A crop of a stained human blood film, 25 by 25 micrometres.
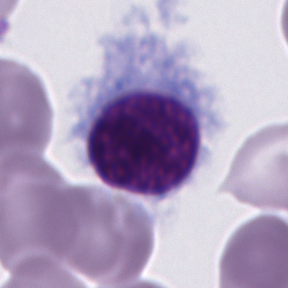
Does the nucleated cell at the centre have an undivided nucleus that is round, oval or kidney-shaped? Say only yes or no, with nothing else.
Yes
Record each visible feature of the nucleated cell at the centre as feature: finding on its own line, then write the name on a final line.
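Cytoplasm: pale blue, lying mostly above the nucleus
Edge: frayed into fine hair-like projections
Chromatin: dense and dark purple
Identification: hairy cell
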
